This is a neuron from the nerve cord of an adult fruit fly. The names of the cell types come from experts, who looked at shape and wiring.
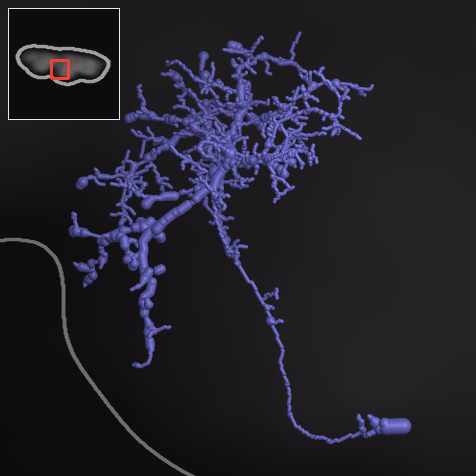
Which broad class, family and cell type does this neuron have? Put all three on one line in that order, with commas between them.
nerve-cord intrinsic neuron, hemilineage 13A, IN13A034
